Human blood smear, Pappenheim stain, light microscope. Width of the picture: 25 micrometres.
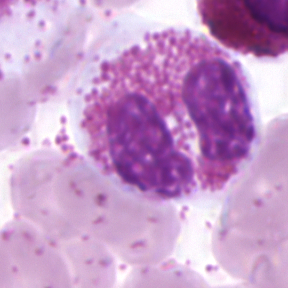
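eosinophil. The nucleus has two lobes of coarsely clumped chromatin, lying side by side to left and right with granular cytoplasm between them. The granules are of fairly even size.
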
